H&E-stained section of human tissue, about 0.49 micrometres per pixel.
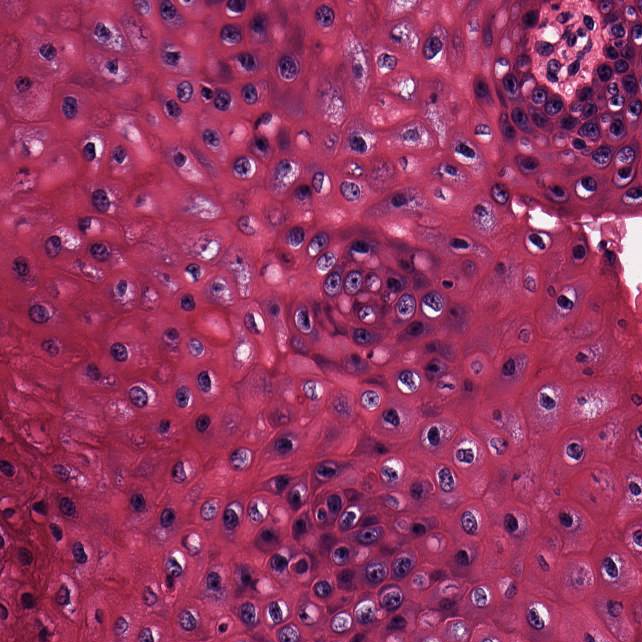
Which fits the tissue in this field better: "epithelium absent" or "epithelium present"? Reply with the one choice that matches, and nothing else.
Epithelium present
